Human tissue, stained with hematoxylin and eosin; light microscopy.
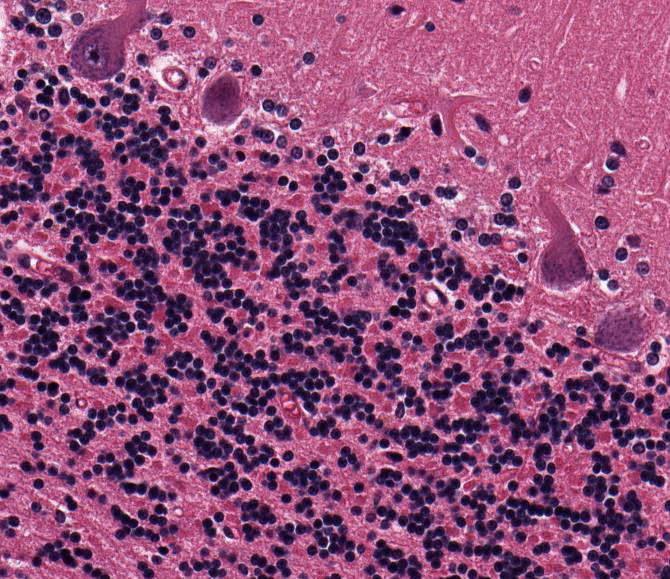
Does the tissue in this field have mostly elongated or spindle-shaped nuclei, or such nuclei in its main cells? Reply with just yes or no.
No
